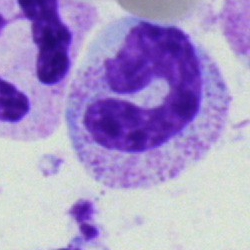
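Band neutrophil in a stained human bone marrow smear under the light microscope, the cell in the middle. Its outline is round and smooth. The nucleus is a thick curved band bent into a C-shape, with the open side facing left. Chromatin is dark purple and coarsely clumped.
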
